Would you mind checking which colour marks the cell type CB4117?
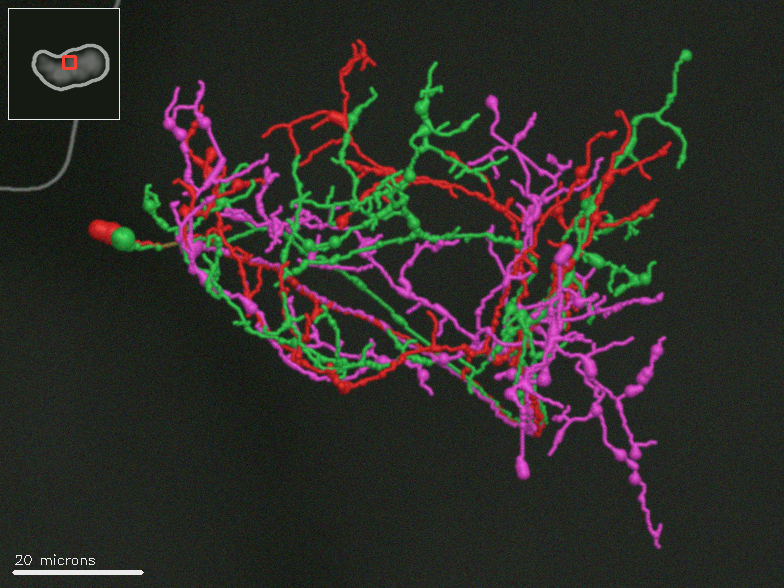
green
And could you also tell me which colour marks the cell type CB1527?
magenta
